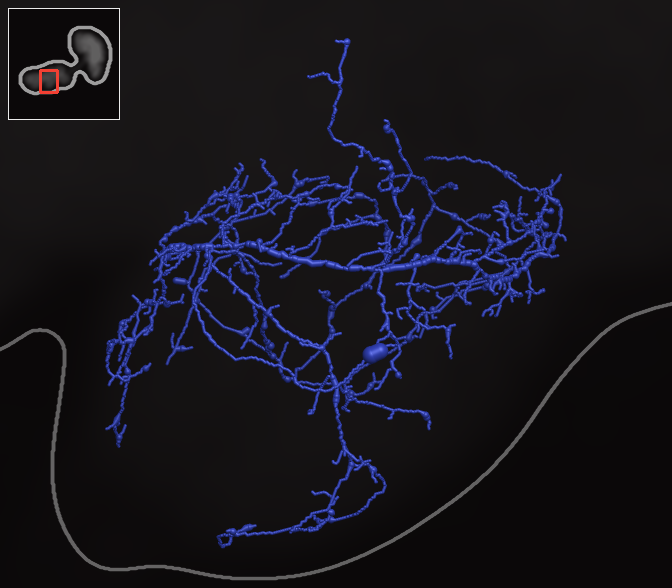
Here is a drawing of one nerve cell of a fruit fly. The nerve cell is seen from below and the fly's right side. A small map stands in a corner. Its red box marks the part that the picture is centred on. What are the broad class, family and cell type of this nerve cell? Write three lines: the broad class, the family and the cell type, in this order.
nerve-cord intrinsic neuron
hemilineage 04B
IN04B035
